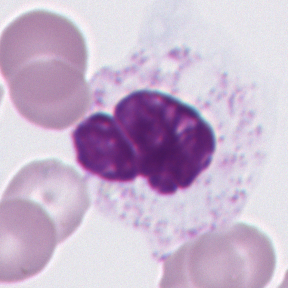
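Segmented neutrophil, taken feature by feature. The nucleus is divided into two lobes lying side by side, with the smaller one on the left. Its chromatin is dense and dark purple. Next come the cytoplasmic granules, which are violet. Finally, the cell outline is irregular and faintly defined.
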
